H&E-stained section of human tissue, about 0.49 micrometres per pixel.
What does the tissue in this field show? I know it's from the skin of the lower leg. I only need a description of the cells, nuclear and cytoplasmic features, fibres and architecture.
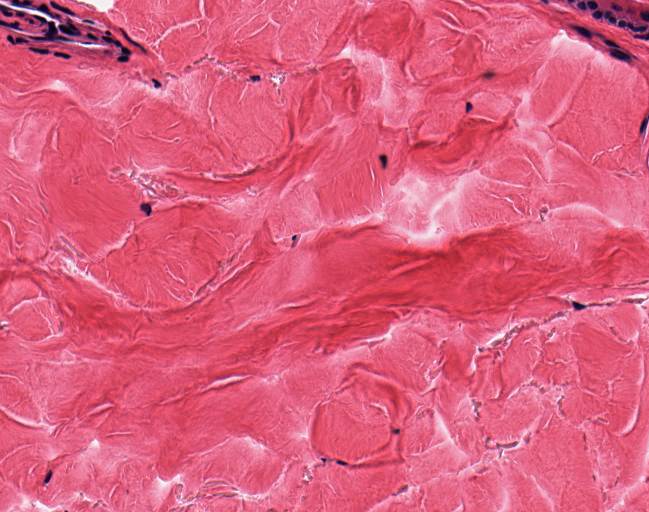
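In this field the collagen bundles run in many directions, some cut across and some lengthwise. Between them lie sparse nuclei, each on its own, small, dark and flattened or elongated. At the top left and top right corners, thin bands hold crowded dark elongated nuclei.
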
